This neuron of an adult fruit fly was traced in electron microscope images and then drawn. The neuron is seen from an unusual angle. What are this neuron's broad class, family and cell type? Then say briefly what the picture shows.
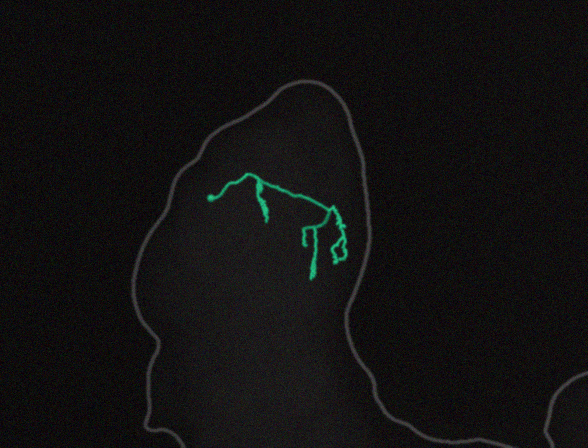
It is an optic-lobe intrinsic neuron. Its family is TmY. Its cell type is TmY9a. It is in the brain and does not reach the nerve cord. As drawn here it is wider than it is tall.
